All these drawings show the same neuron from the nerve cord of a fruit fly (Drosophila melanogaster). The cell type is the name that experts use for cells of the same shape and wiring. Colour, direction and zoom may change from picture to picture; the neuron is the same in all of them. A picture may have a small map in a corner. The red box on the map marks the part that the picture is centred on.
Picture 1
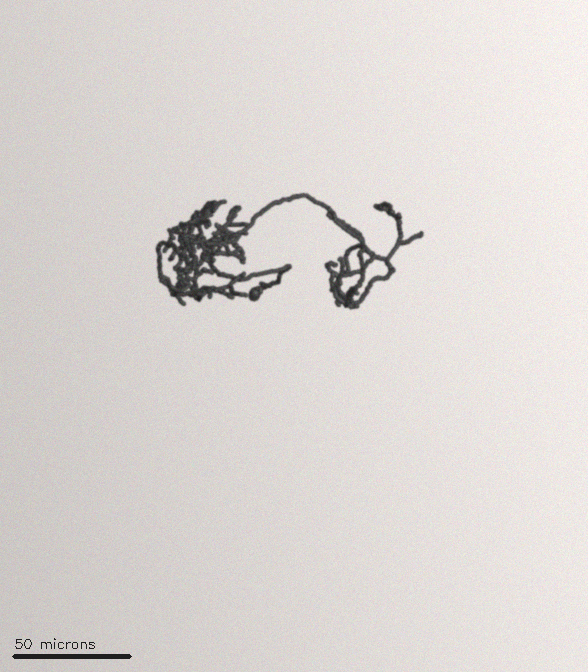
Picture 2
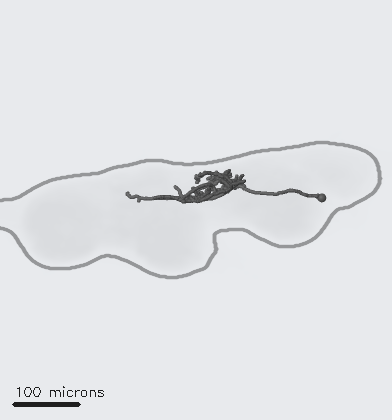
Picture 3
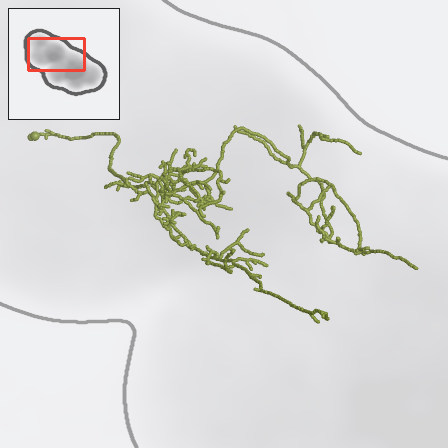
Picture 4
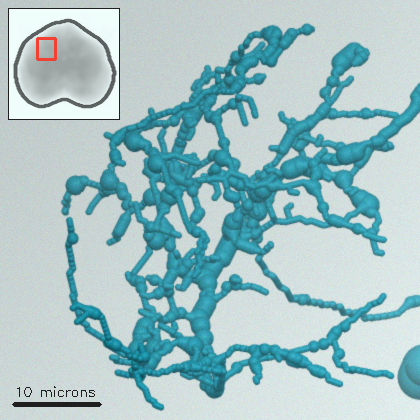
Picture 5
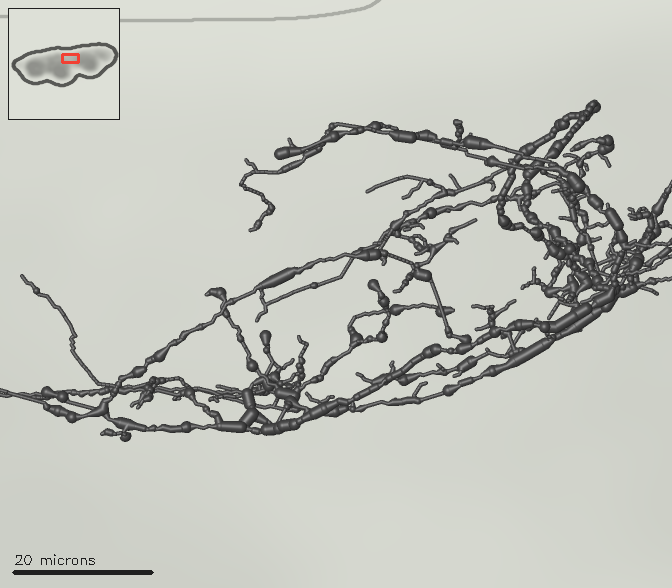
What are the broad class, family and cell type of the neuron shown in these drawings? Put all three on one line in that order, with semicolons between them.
nerve-cord intrinsic neuron; hemilineage 06A; IN06A038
